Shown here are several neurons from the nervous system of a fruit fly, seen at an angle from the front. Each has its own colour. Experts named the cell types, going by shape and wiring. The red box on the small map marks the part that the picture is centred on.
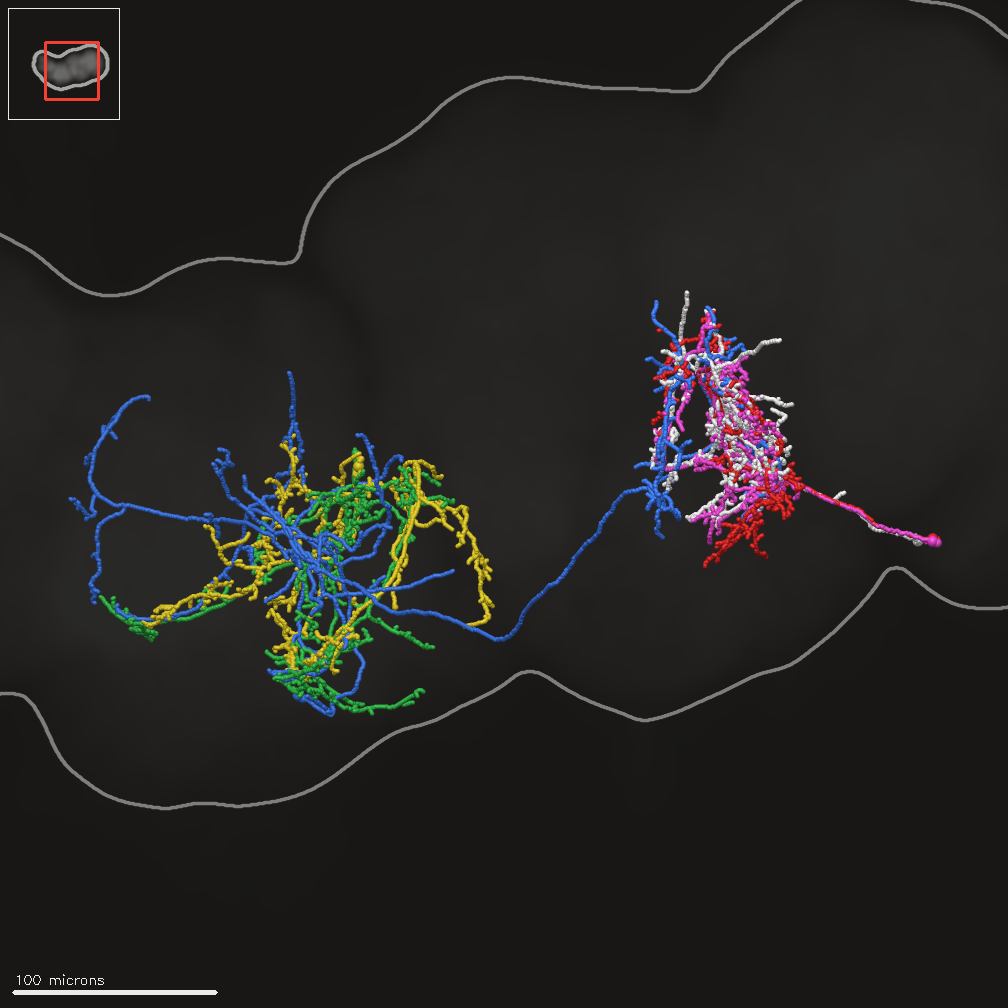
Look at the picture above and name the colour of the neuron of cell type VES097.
white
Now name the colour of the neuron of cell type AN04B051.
blue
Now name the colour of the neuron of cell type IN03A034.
yellow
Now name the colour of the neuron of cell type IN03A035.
green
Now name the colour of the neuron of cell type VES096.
magenta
